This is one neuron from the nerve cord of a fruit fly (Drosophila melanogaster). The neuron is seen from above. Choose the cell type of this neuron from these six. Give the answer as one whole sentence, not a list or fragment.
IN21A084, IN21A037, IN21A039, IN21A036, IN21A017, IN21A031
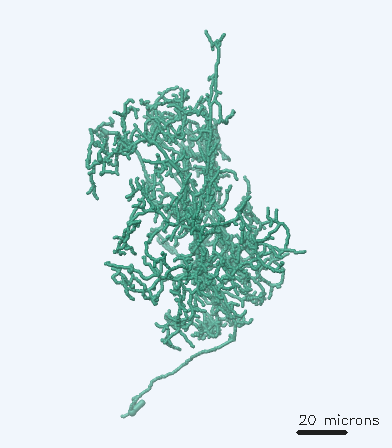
This neuron has been assigned cell type IN21A017.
